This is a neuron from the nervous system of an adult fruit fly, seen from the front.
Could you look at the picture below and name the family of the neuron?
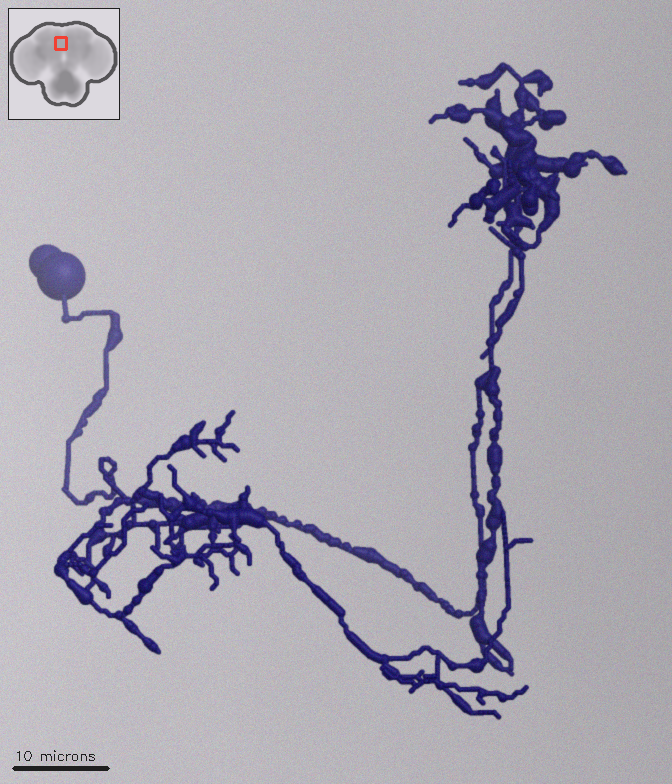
class CX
